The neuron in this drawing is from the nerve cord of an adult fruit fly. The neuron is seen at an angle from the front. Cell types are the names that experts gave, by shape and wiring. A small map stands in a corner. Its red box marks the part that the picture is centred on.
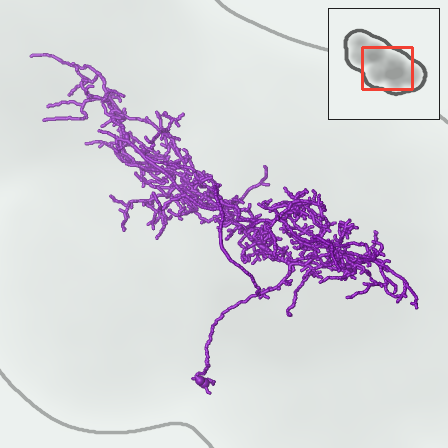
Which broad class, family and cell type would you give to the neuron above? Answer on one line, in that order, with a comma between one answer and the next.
nerve-cord intrinsic neuron, hemilineage 12A, IN12A008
